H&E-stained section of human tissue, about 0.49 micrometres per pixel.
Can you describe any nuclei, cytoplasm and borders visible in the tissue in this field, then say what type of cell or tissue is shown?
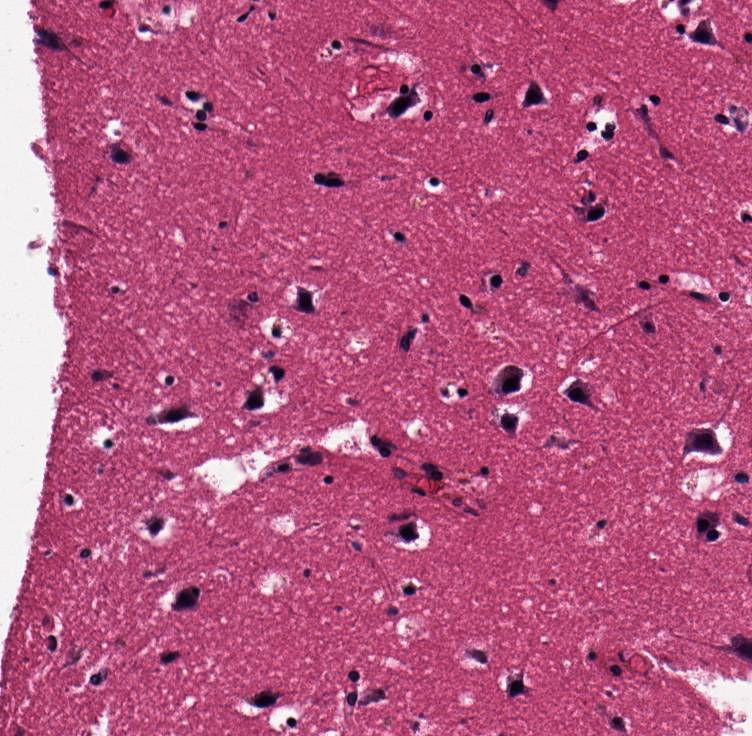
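Free tissue edge along left side; white empty space beyond. Most cells: small, round, very dark-staining nuclei, little visible cytoplasm. A few larger, angular, darkly stained cell bodies scattered among them, e.g. right edge near mid-height. Small vessel with red blood cells just below centre. Tissue: cerebral cortex.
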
